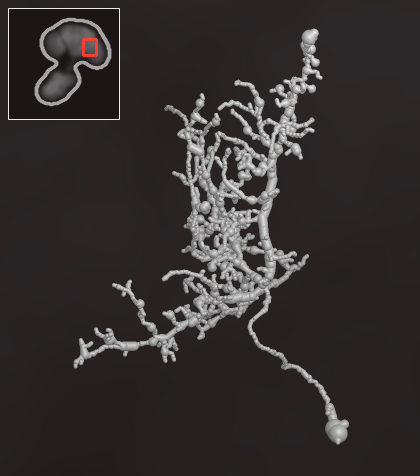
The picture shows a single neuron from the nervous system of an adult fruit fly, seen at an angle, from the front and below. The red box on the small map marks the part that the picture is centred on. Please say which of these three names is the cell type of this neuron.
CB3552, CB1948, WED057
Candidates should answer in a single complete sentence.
This neuron is typed as CB1948.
